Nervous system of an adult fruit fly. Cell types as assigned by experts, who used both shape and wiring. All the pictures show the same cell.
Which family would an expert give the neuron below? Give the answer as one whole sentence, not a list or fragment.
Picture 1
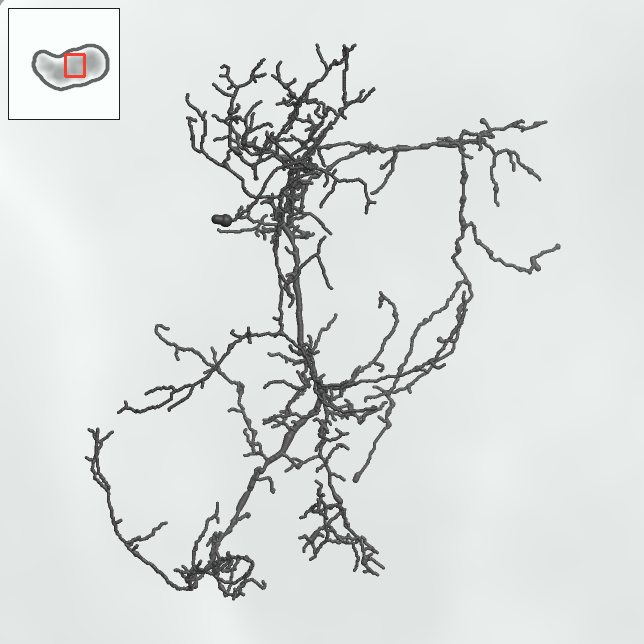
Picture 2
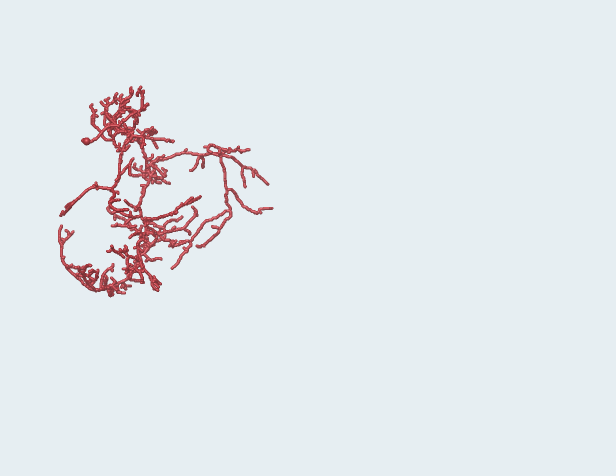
The family of this particular neuron is hemilineage VLPd1.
